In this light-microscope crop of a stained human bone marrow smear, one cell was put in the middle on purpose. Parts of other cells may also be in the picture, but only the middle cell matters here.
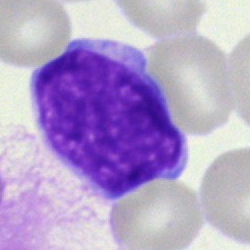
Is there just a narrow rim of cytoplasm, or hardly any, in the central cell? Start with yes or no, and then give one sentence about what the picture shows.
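Yes. The nucleus fills almost the whole cell and follows its angular outline.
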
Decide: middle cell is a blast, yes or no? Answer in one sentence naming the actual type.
Yes, the cell in the center of the field is a blast.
